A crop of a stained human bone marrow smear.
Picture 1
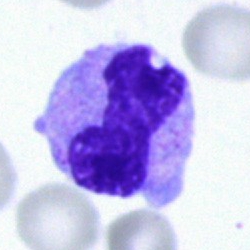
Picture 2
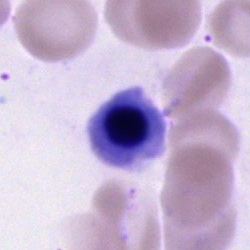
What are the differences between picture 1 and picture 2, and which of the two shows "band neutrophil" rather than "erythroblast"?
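Picture 1 shows a band neutrophil, and picture 2 an erythroblast. The band neutrophil's nucleus is irregular and folded, a twisted band running from upper right to lower left, with a small clear white spot at its top edge.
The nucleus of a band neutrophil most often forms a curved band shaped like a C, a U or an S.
The erythroblast's nucleus instead stains almost black and uniformly dense, showing no chromatin pattern; neither nucleus shows nucleoli. The band neutrophil is roughly round, with a small rounded bleb bulging from its left edge, while the erythroblast is irregular and somewhat angular. A moderate rim of pale blue-lilac cytoplasm surrounds the band neutrophil's nucleus; the erythroblast's cytoplasm forms a broad rim all the way round, with no granules visible.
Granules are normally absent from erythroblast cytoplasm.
Pale red cells lie near the band neutrophil without touching it; the erythroblast's right edge touches neighbouring red cells.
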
